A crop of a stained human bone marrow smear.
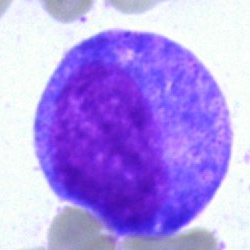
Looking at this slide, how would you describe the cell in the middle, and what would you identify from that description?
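Round, smooth outline on this one. Its nucleus sits over toward the left side. You'll notice fine pinkish-purple granules scattered through the cytoplasm, but no vacuoles. It's a promyelocyte.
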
